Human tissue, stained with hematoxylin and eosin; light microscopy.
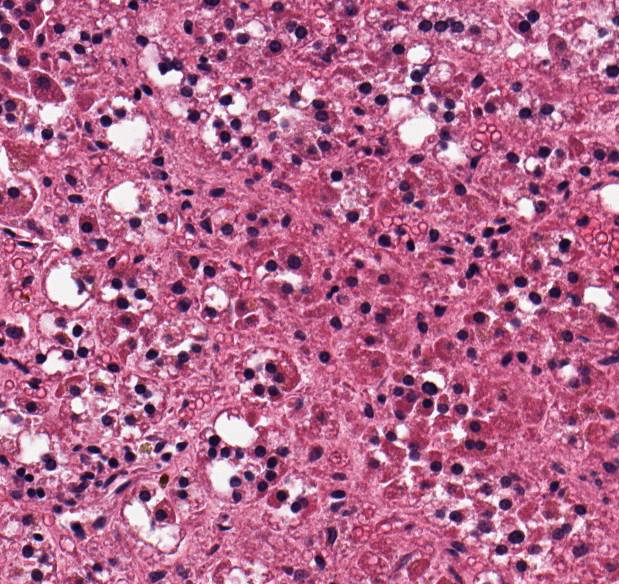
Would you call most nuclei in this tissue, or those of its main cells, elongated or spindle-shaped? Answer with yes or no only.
No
